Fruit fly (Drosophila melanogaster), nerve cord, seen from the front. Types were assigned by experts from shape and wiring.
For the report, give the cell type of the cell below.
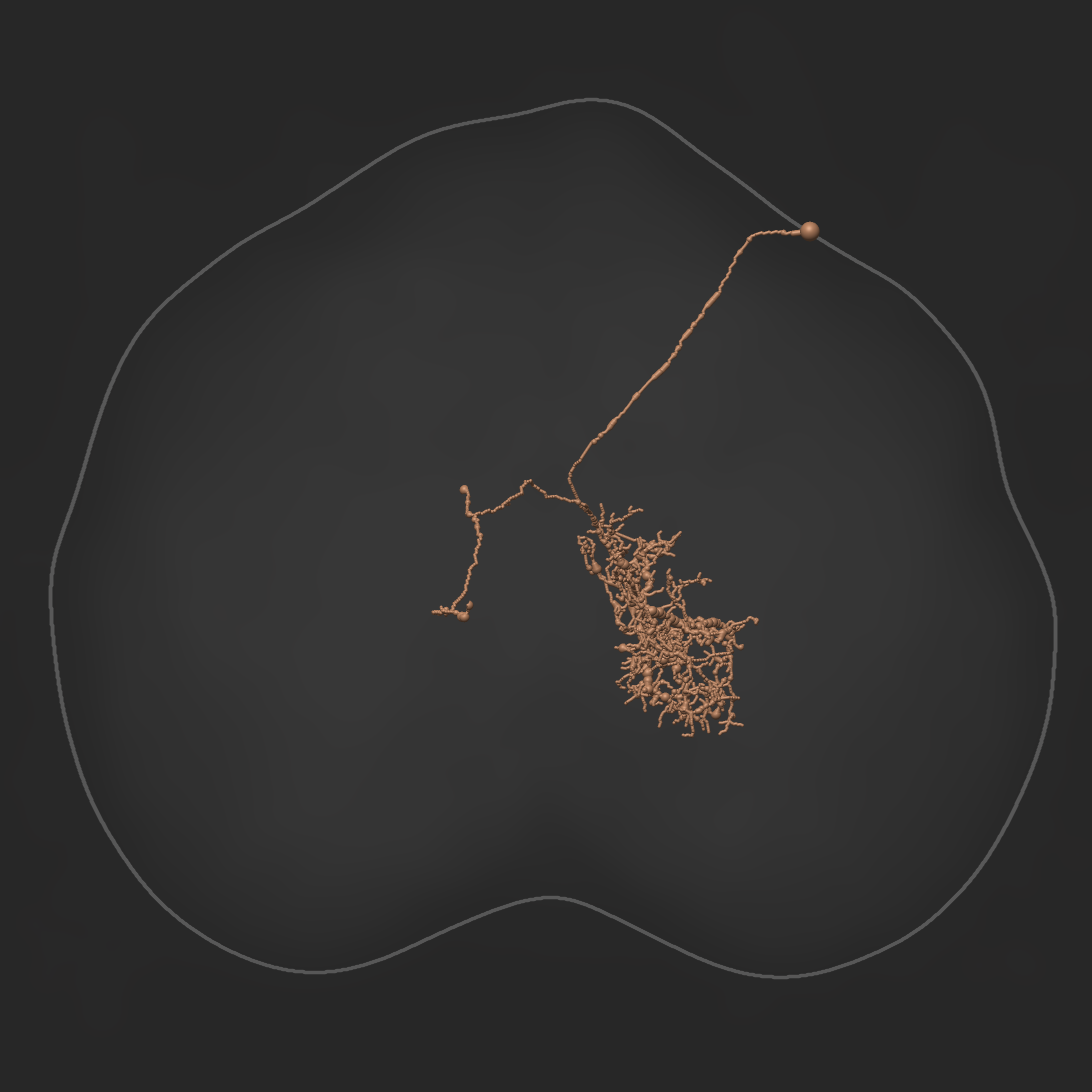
IN23B054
